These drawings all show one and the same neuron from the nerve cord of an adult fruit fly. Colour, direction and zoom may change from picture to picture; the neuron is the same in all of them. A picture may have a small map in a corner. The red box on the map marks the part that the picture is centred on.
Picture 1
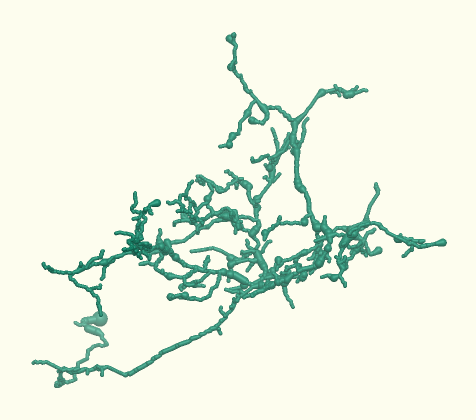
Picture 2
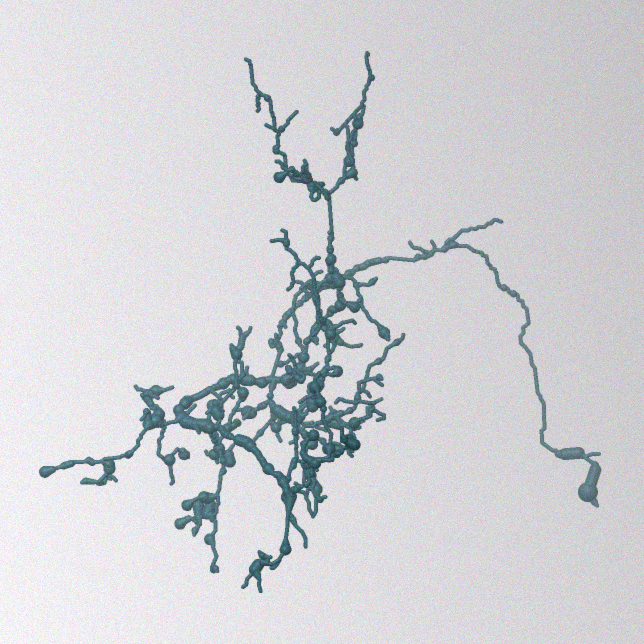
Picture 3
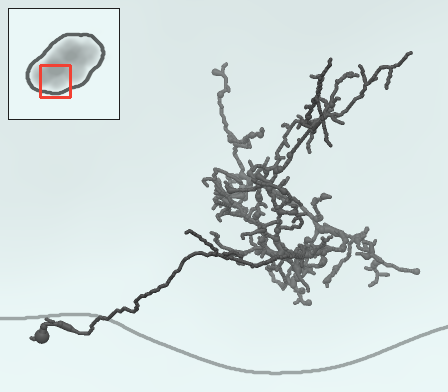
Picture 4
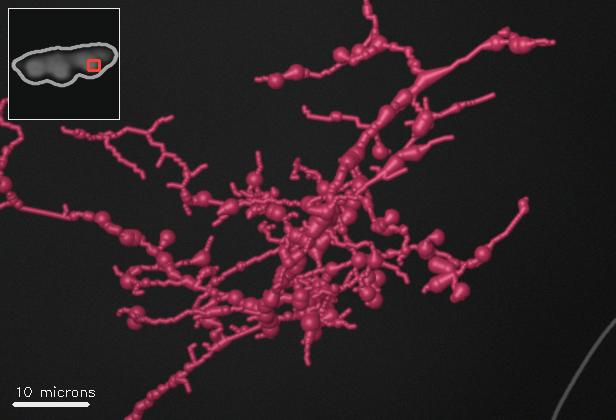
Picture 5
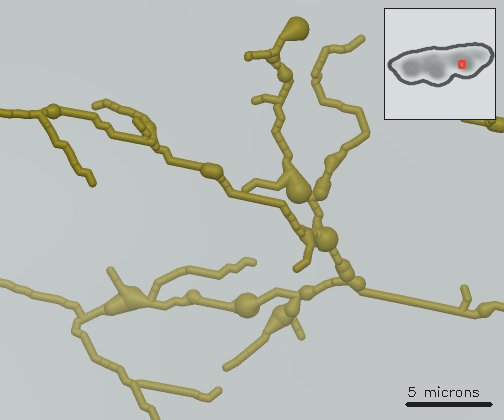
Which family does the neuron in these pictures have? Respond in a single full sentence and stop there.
When grouped by family, this neuron is hemilineage 13B.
